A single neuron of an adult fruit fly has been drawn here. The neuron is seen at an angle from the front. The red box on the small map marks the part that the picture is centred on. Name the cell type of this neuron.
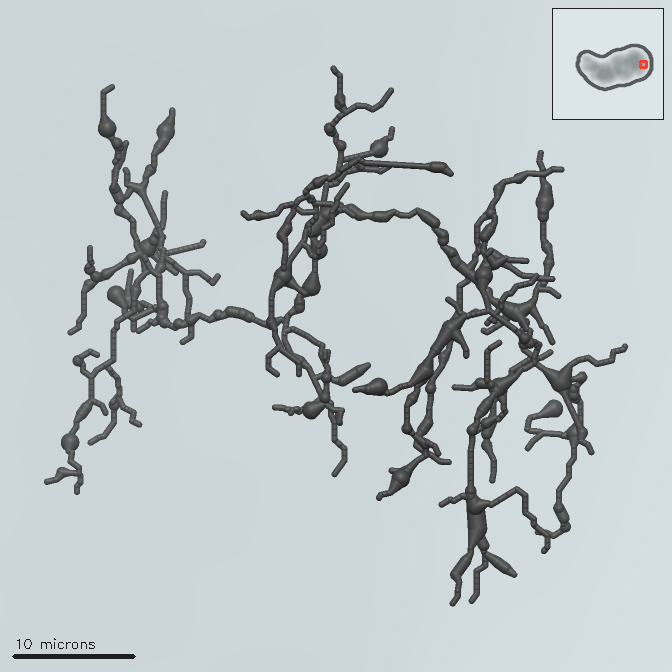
Mi14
